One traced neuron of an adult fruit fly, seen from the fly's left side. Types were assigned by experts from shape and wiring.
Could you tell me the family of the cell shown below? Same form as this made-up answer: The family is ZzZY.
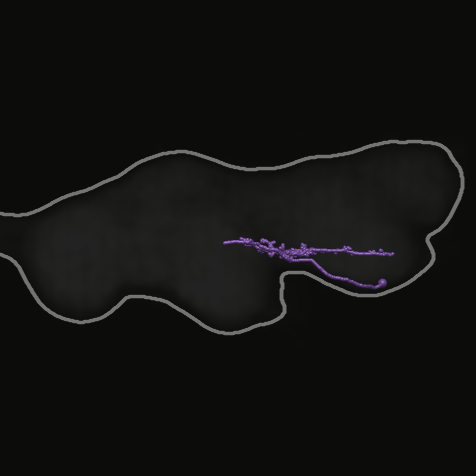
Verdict: The family is hemilineage 10B.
